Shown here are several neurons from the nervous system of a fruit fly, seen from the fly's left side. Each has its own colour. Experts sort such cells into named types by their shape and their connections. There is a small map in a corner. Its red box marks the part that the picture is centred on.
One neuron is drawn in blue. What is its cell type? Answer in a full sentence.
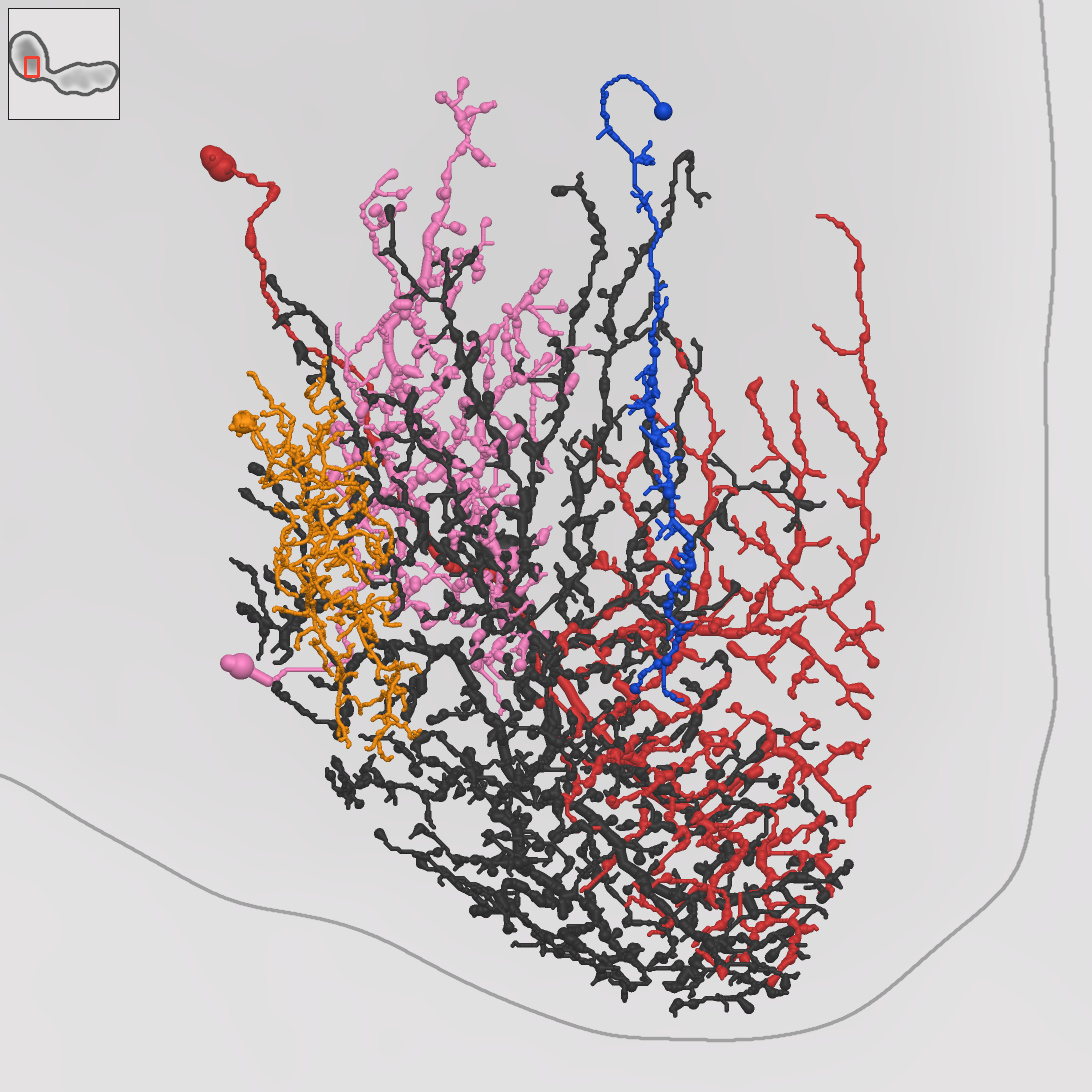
The cell type is Dm3c.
